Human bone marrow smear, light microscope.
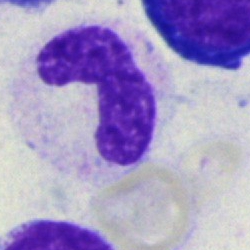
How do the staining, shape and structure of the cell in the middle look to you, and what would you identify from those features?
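Roughly round, smooth outline, without surface projections. Chromatin dark purple and coarsely clumped, small paler spots scattered through it. Cytoplasm abundant and very pale, faint pinkish-lilac tint, holding fine, faint pinkish-lilac granules. Name: band neutrophil.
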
